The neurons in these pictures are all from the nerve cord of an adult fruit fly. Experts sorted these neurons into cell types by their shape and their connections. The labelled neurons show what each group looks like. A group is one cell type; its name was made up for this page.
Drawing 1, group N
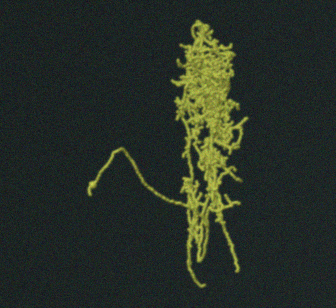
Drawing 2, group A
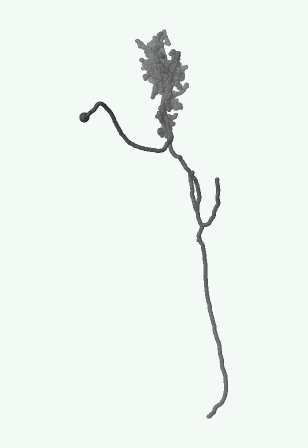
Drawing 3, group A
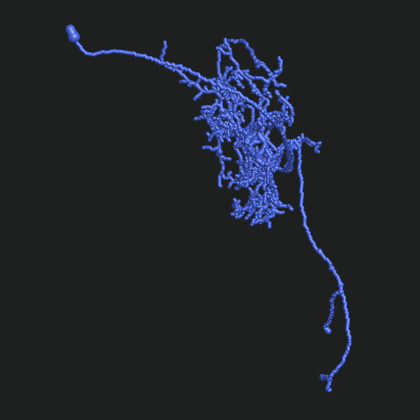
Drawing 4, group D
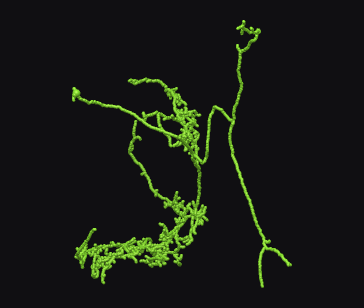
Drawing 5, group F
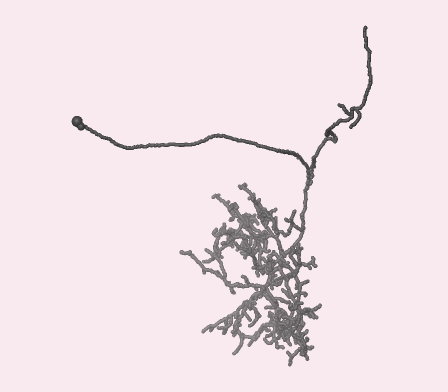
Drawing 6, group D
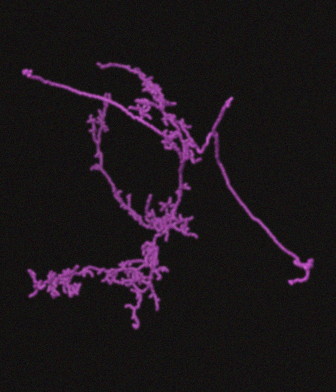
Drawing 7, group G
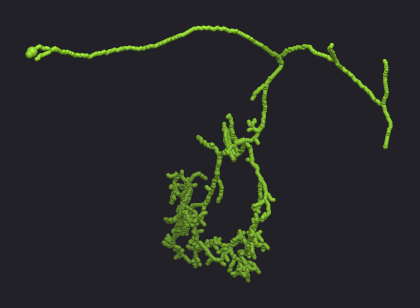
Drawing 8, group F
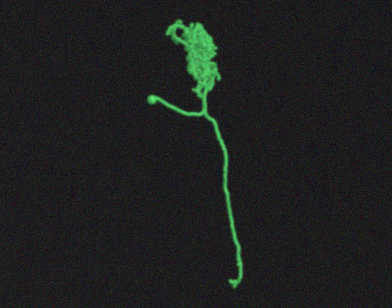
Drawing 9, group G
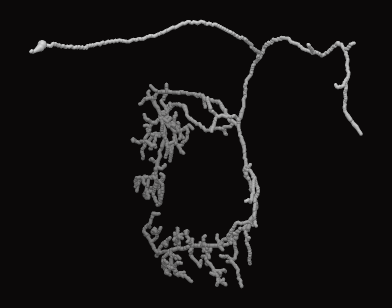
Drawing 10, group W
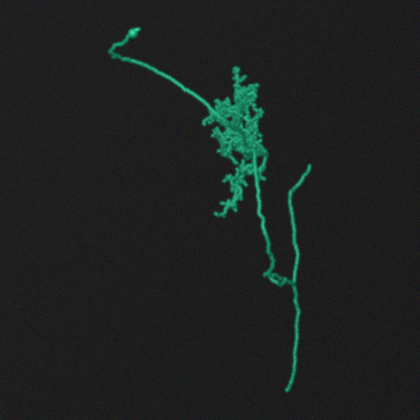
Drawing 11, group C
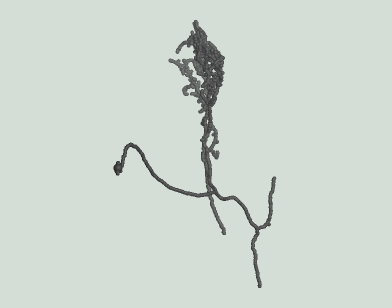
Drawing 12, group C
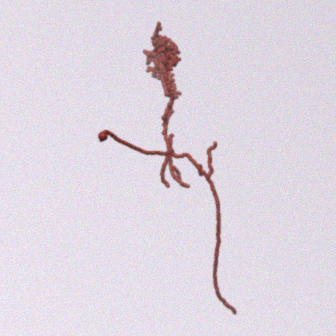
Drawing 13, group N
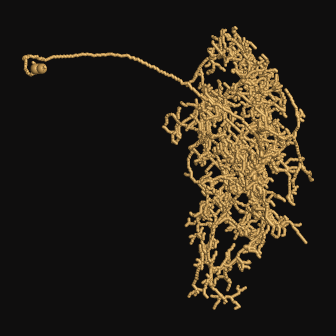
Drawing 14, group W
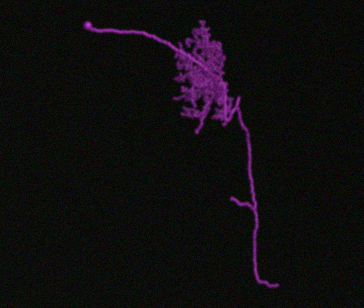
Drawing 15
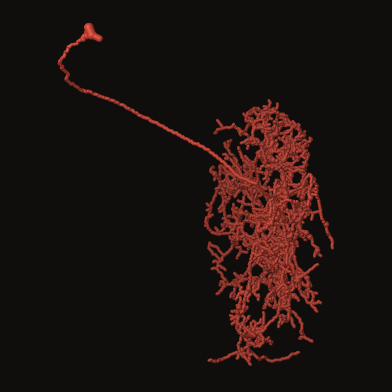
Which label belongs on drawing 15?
group N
